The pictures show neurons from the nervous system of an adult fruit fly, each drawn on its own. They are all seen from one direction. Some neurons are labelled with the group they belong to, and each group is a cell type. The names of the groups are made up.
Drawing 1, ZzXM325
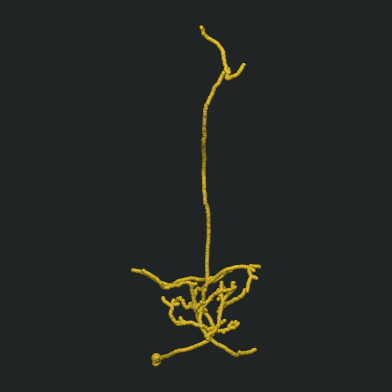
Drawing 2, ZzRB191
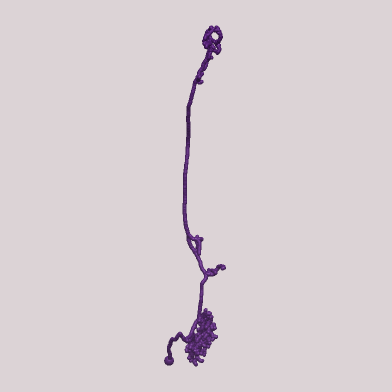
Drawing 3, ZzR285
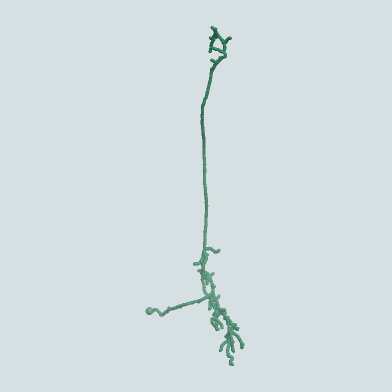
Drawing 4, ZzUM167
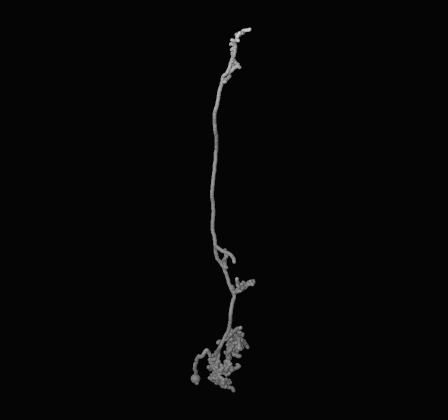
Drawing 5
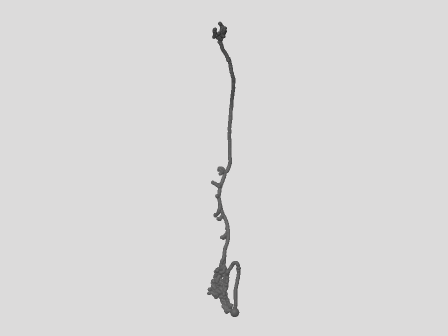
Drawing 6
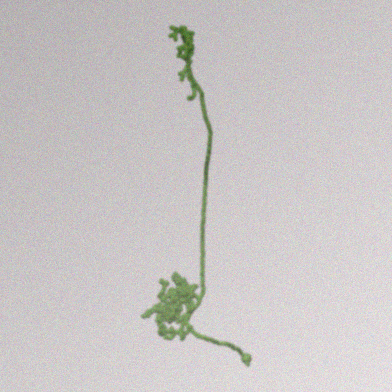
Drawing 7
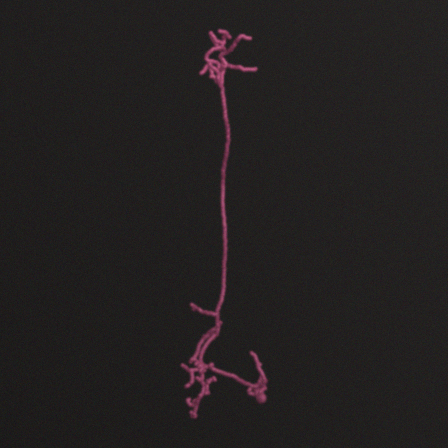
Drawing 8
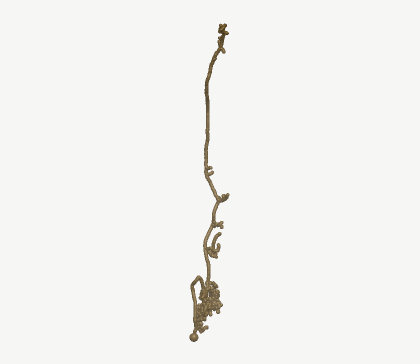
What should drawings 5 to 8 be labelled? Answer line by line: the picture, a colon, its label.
5: ZzRB191
6: ZzRB191
7: ZzR285
8: ZzUM167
